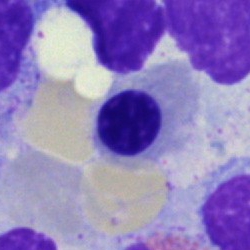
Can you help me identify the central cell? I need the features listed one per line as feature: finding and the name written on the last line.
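Chromatin: dense, deep purple throughout the nucleus
Nucleolus: none seen
Cytoplasm: pale greyish blue
Granules: none in the cytoplasm
Name: erythroblast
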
